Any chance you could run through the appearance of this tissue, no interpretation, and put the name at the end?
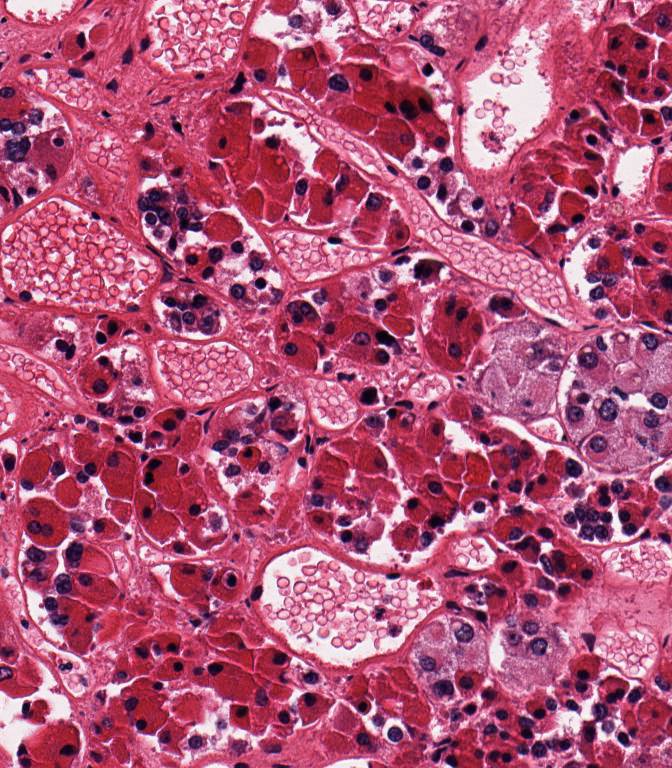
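Looking across the field, cells sit in rounded nests and cords, with thin-walled channels packed with red blood cells between them. The commonest cells have abundant cytoplasm that stains intensely red. Their nuclei are mostly round and single, one to each cell. I find no glandular lumina or epithelial surfaces anywhere. This is pituitary.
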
